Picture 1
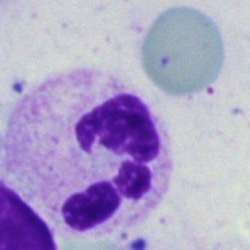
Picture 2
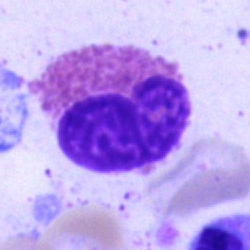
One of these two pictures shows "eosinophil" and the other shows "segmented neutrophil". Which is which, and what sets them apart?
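ID: picture 1, segmented neutrophil; picture 2, eosinophil. Outline: round and smooth in the segmented neutrophil; in the eosinophil, bumpy along the upper border where granules reach the edge.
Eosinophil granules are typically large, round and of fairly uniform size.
Chromatin: dark purple in both, dense in the first, coarsely clumped in the second. Shared: no visible nucleoli, no clear vacuoles in the cytoplasm. Surroundings: a red cell to the upper right of the segmented neutrophil, not touching it; part of a bluish-staining cell cut off at the left edge of picture 2.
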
